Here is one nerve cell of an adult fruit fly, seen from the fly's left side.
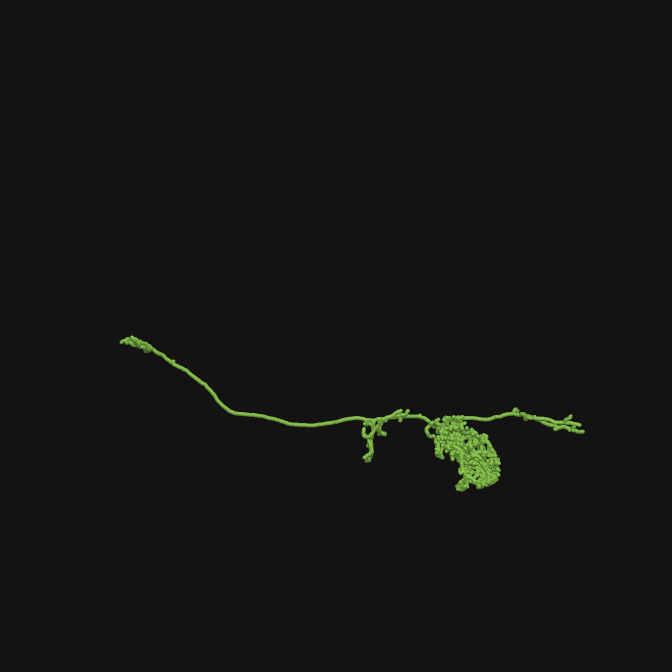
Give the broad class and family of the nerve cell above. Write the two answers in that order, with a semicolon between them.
ascending neuron; hemilineage 06B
